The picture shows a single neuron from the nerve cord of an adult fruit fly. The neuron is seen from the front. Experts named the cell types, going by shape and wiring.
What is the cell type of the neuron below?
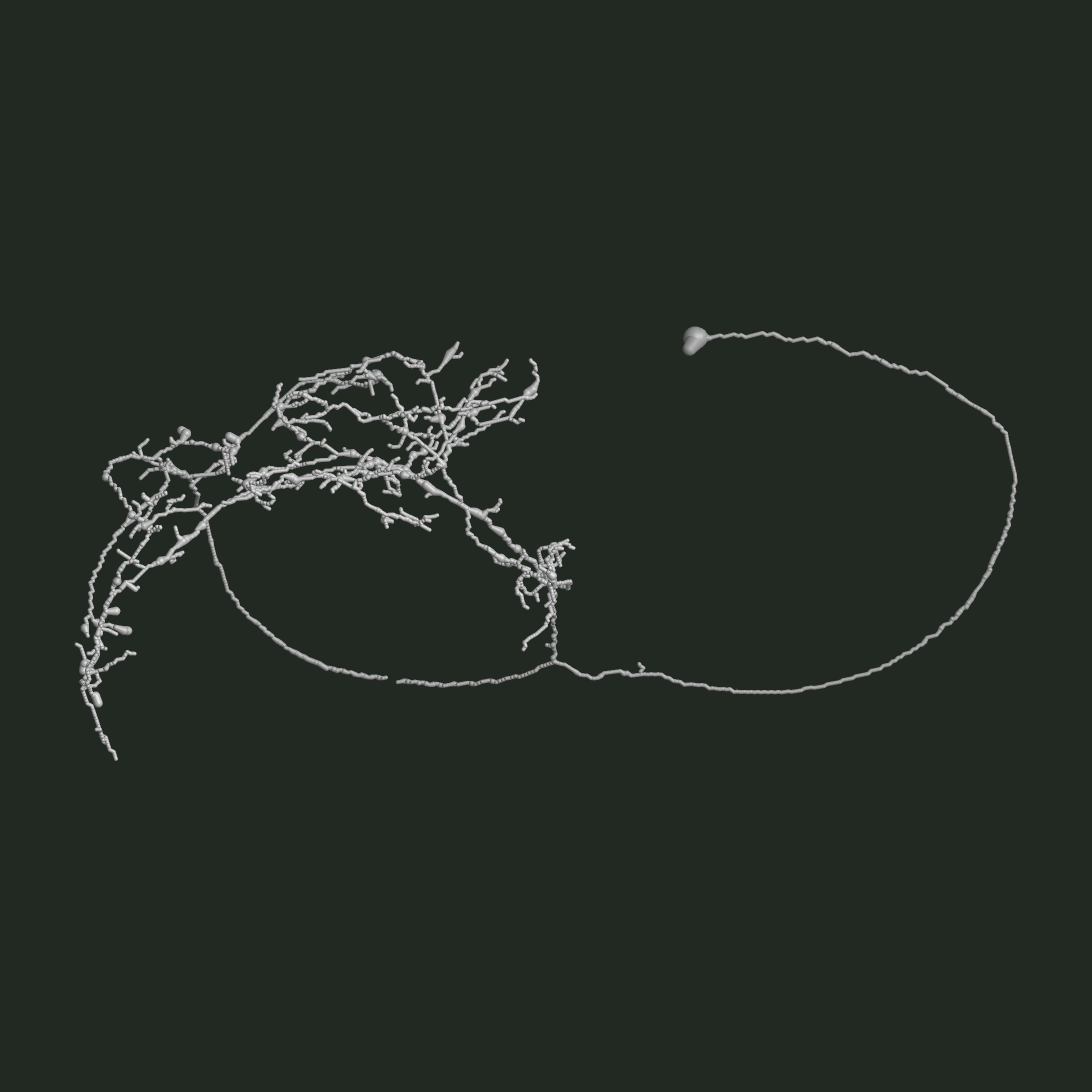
IN19B090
